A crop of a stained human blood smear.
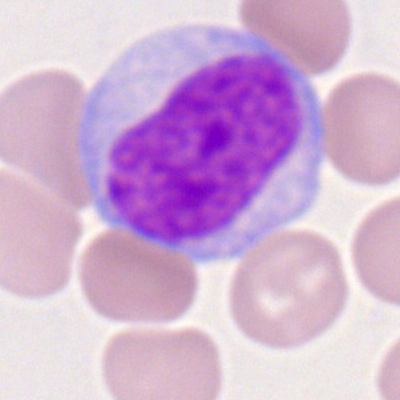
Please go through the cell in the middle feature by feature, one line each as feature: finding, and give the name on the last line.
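Outline: roughly round, smooth edge
Chromatin: mottled, darker purple clumps among paler areas
Cytoplasm: pale blue
Granules: none distinct in the cytoplasm
Name: monocyte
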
